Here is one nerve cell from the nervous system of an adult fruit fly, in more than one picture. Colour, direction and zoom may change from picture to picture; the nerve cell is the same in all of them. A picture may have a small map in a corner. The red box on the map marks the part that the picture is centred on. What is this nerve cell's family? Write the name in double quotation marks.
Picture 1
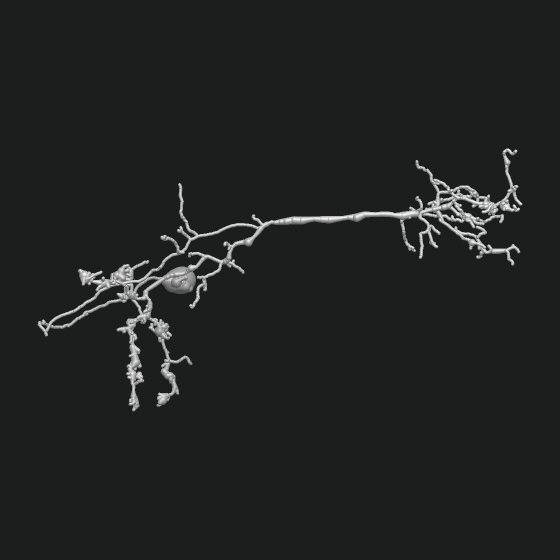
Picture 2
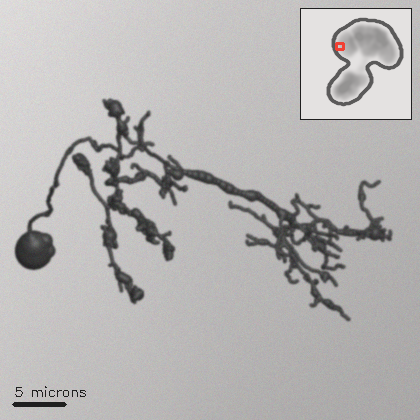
"Mi"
